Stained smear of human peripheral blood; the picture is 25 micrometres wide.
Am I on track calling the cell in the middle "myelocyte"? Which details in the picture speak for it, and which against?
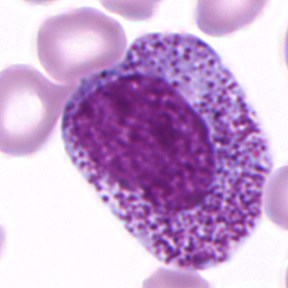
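Granules: numerous, coarse and purple-red, scattered throughout the cytoplasm.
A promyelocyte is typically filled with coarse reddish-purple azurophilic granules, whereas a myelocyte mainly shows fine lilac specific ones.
Verdict: promyelocyte, not myelocyte. Outline: smooth and rounded-oblong, with no surface projections. Cytoplasm: plentiful, lying mostly to the right of and below the nucleus. Size: about 21 by 18 micrometres. Surroundings: several red cells lie around the cell without covering it. Focus: slightly soft. None of these last points favours either name.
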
